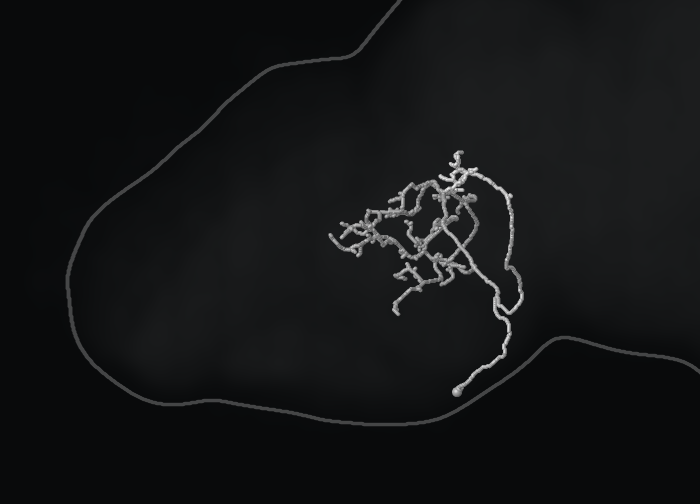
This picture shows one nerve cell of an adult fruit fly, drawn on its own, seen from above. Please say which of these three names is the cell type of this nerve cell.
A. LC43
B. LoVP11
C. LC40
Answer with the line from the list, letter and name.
A. LC43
